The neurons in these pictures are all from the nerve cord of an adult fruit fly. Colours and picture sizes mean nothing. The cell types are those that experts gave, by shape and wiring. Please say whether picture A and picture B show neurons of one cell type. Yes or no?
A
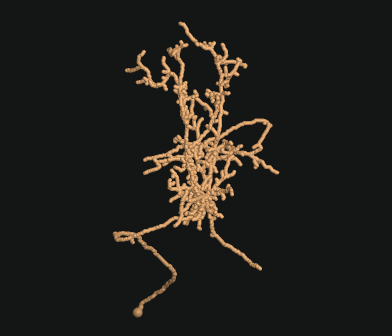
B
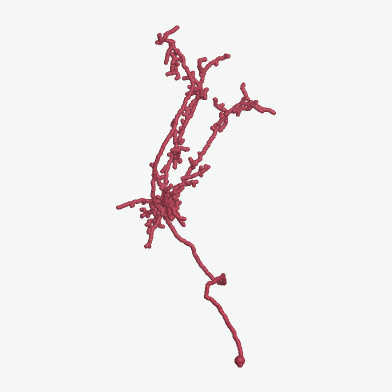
no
